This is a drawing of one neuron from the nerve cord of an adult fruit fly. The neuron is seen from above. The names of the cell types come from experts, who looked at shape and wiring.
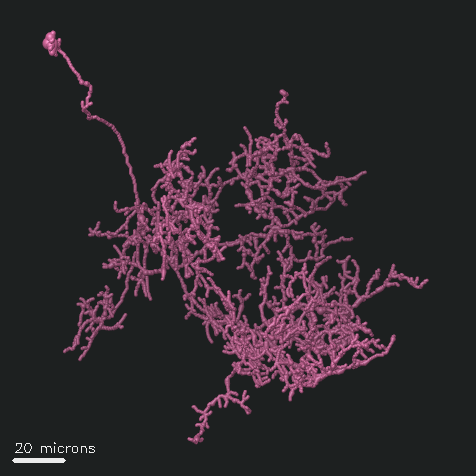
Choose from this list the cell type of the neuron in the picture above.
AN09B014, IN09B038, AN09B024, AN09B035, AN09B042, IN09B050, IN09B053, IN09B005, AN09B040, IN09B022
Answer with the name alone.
IN09B005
